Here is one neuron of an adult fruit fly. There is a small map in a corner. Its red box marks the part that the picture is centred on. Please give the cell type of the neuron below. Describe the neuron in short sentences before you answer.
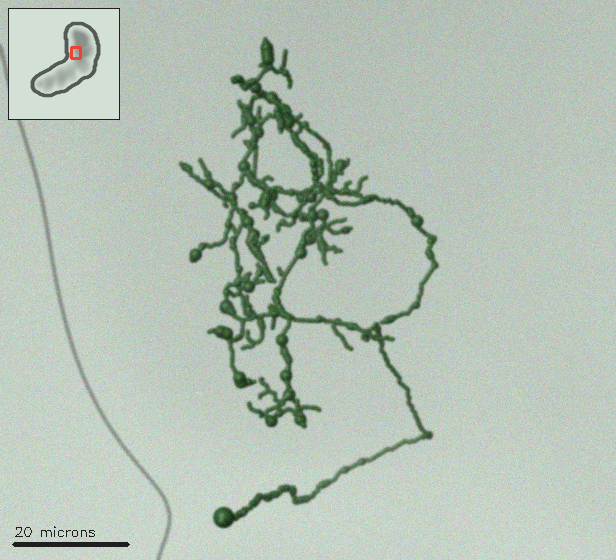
By the scale bar it is about 85 microns tall in this view. Dozens of branch ends can be seen. This is a central-brain intrinsic neuron. Its cell type is LHPV2a2.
